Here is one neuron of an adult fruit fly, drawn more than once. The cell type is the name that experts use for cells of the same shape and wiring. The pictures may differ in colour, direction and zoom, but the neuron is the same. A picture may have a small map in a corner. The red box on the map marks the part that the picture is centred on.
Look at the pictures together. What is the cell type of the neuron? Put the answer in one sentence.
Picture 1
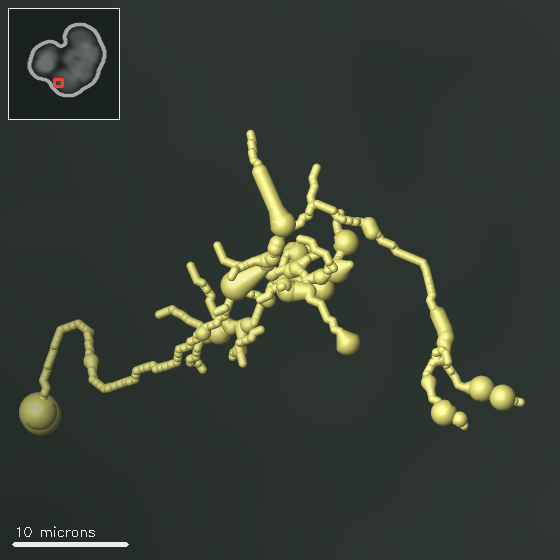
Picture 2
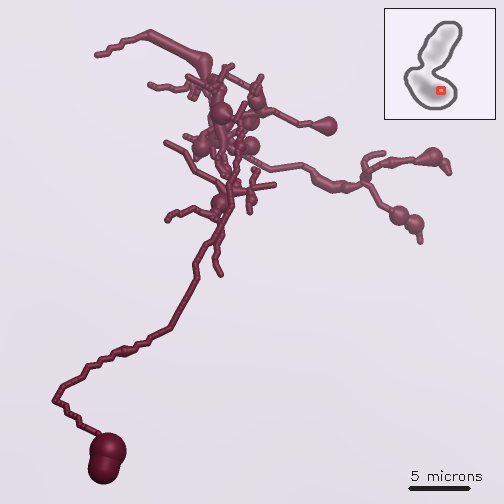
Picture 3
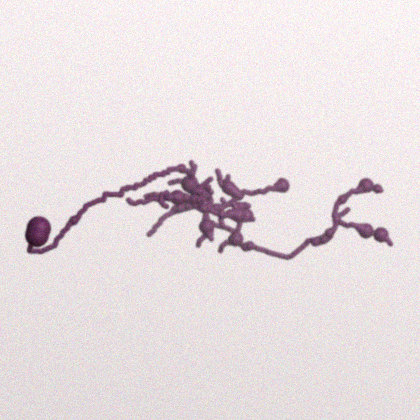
The cell type is Dm2.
